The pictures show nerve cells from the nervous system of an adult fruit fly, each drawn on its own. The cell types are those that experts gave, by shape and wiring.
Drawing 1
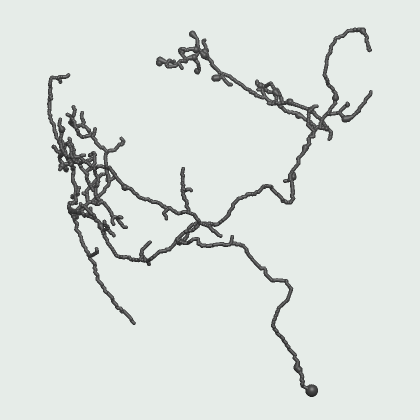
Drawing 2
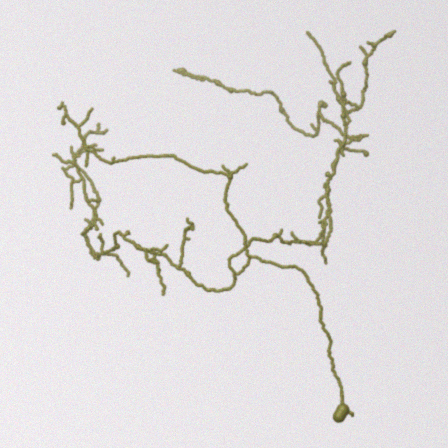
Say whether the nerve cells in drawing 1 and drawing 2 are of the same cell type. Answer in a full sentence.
They are of the same cell type.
